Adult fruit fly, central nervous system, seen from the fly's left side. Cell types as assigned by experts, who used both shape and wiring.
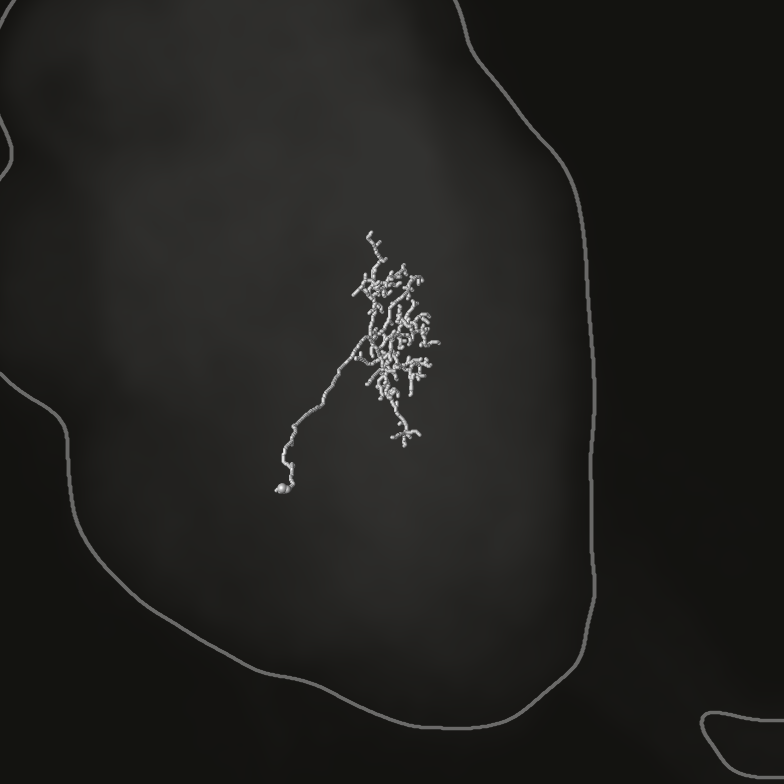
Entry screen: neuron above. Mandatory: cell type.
Cm11a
